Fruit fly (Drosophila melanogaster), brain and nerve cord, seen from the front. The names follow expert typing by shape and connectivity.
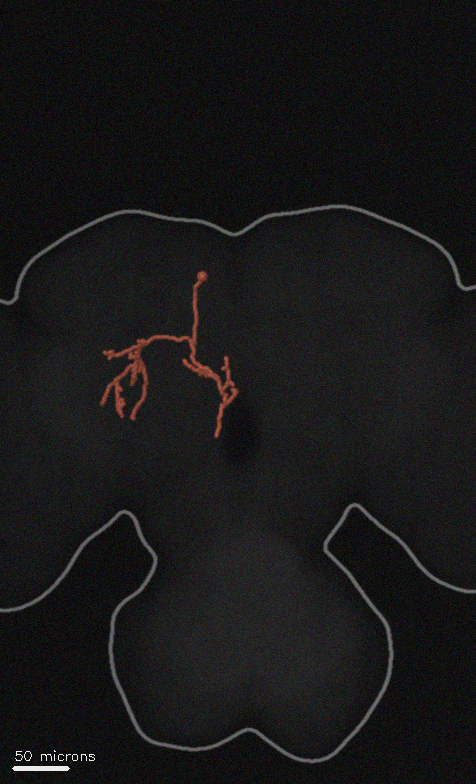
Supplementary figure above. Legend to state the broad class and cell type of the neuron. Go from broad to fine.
central-brain intrinsic neuron; PS150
